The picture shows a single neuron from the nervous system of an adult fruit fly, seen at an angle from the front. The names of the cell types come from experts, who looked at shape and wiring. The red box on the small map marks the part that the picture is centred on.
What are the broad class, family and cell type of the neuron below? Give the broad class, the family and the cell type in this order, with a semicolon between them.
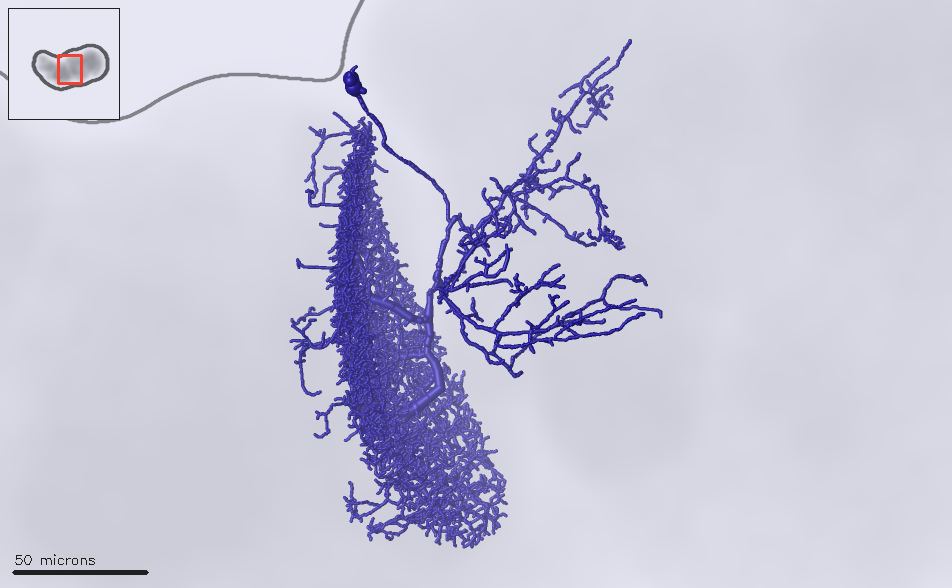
visual projection neuron; hemilineage LHl4_posterior; LT79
